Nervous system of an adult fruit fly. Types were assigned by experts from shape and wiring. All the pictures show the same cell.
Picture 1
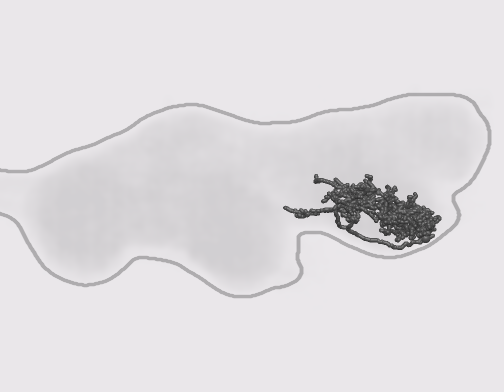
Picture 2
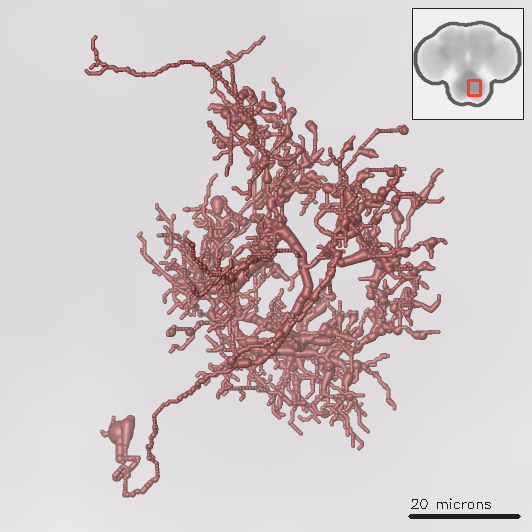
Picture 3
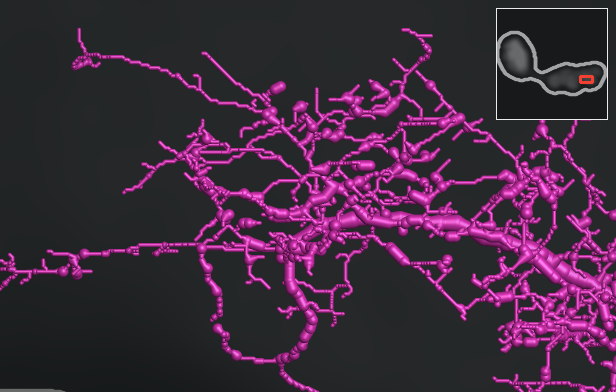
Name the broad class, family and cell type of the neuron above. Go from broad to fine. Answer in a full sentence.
A nerve-cord intrinsic neuron of hemilineage 13B, type IN13B009.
